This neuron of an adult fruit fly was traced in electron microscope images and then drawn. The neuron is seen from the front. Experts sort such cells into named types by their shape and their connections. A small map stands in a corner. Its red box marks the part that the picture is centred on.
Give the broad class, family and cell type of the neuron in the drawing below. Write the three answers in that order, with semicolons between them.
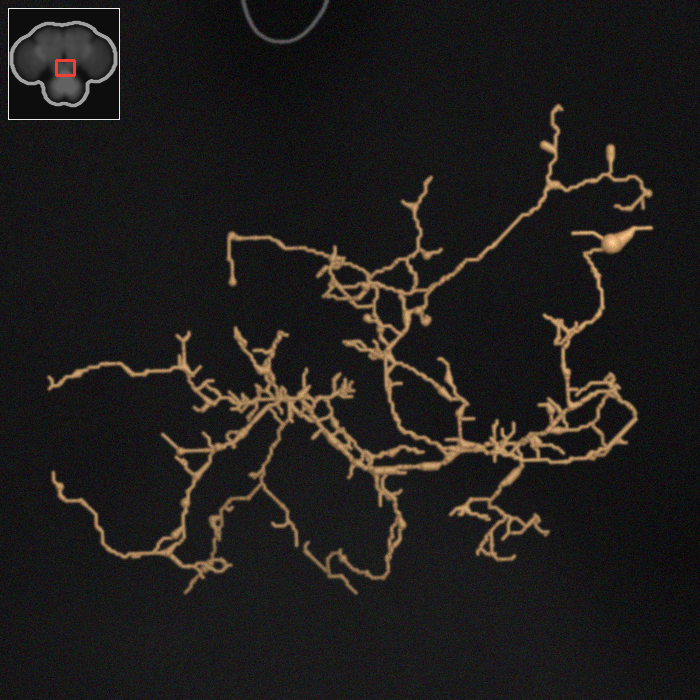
central-brain intrinsic neuron; hemilineage TRdl_b; GNG558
